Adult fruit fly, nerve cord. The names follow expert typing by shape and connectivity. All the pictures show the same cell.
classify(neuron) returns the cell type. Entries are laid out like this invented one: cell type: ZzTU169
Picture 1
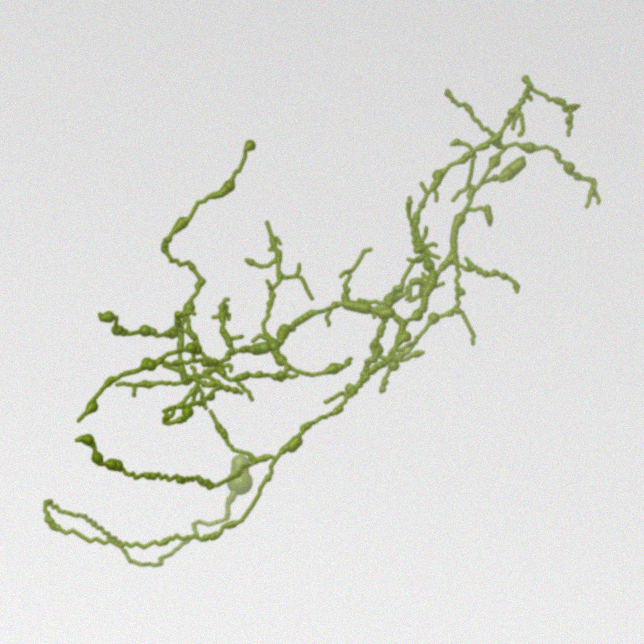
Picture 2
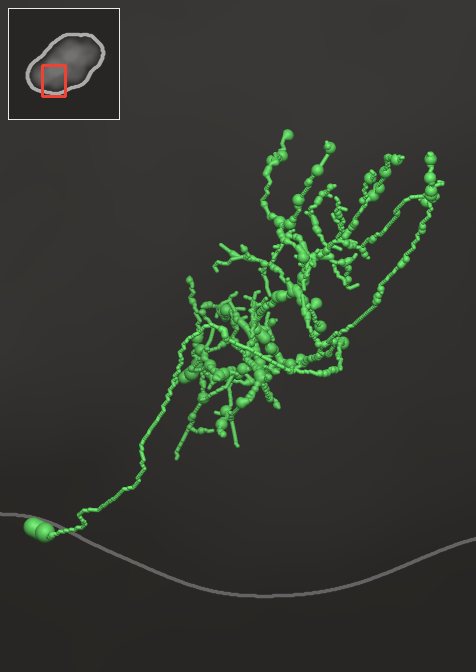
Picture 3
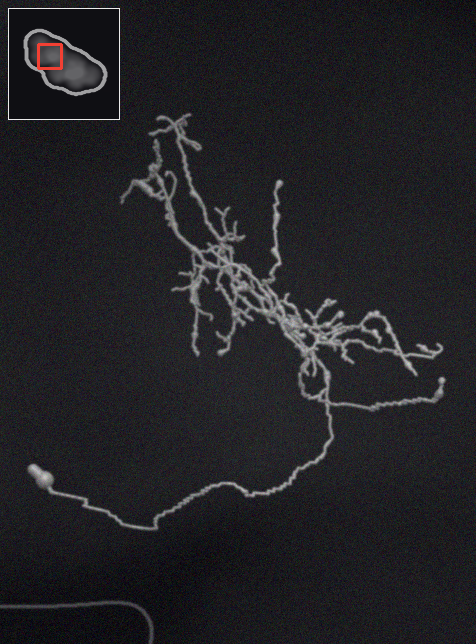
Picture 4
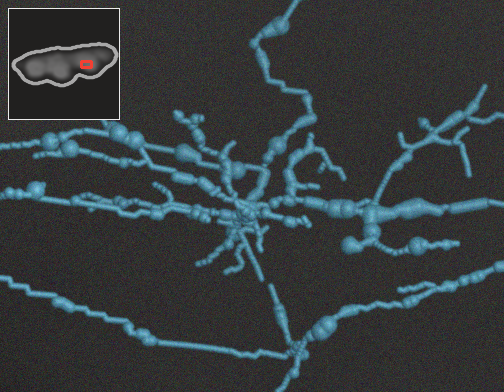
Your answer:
cell type: IN14A057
